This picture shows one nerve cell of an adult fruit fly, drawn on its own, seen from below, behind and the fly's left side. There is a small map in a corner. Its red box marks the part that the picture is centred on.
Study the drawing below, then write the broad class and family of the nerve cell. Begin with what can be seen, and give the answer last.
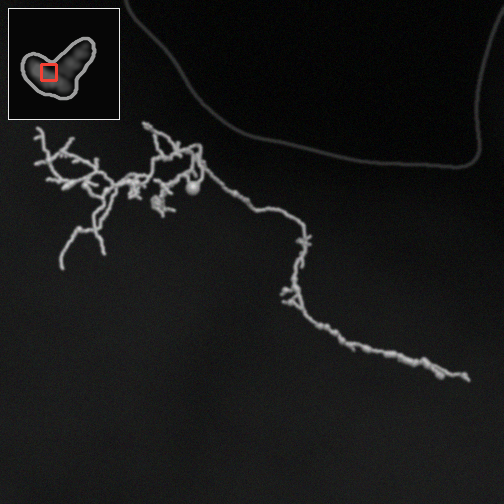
Dozens of branch ends can be seen. In this view it is wider than it is tall. Its broad class is central-brain intrinsic neuron. Its family is hemilineage DM6_posterior.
